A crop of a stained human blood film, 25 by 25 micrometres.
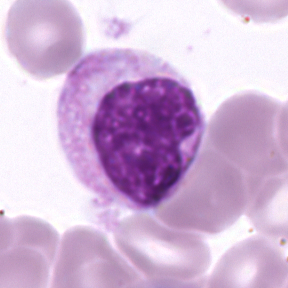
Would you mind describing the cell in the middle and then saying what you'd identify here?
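Starting with the outline, it is smooth and rounded, without projections. The cell measures about 15 by 13 micrometres. Its nucleus, about 11 by 9 micrometres, sits toward the lower right and fills about 60% of the cell's area. The chromatin is clumped into dark patches with paler gaps between them. A broad rim of pale lilac cytoplasm lies mainly on the upper left, with fine pink-purple granules scattered through it. This is a metamyelocyte.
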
